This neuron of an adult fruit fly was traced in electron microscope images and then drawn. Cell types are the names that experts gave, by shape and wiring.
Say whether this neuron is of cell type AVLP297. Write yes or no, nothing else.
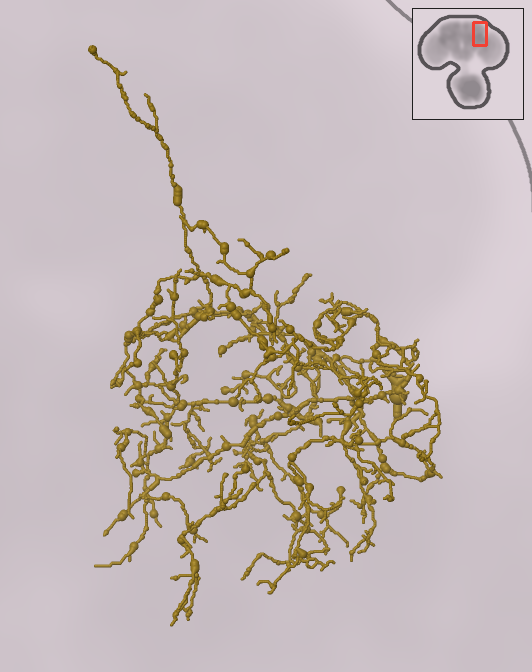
yes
